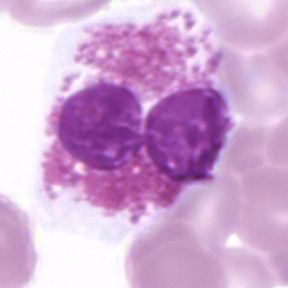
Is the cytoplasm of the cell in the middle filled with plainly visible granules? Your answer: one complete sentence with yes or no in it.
Yes, in the cytoplasm of this cell, many granules are visible.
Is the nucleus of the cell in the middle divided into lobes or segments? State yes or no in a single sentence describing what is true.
Yes, it is a lobed nucleus that this cell has.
